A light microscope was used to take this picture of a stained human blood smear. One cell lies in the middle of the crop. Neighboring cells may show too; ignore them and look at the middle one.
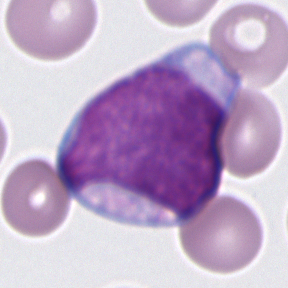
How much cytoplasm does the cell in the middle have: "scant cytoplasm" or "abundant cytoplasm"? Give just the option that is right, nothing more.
Scant cytoplasm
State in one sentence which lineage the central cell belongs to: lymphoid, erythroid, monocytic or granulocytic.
The cell at the center of this crop is of granulocytic lineage.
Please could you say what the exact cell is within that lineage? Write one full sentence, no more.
The middle of this crop is occupied by an atypical promyelocyte.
